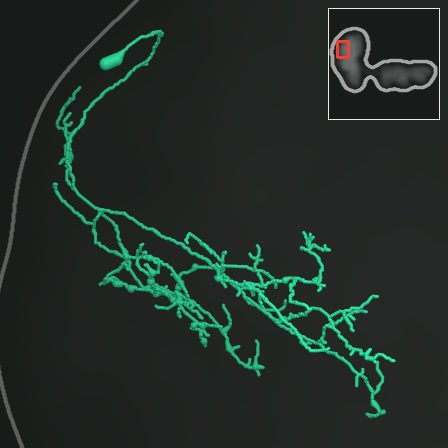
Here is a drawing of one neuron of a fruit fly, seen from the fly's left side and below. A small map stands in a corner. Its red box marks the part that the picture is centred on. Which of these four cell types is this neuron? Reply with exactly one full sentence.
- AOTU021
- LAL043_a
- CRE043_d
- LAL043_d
The cell type carried by this neuron is LAL043_a.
